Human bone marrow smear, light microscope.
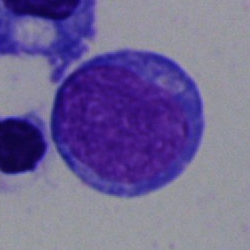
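Blast, central cell, stained bone marrow smear. Outline round and smooth. Chromatin finely granular, evenly spread. Cytoplasm only a narrow rim around the nucleus. Paler zone in the cytoplasm at upper right, beside the nucleus.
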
